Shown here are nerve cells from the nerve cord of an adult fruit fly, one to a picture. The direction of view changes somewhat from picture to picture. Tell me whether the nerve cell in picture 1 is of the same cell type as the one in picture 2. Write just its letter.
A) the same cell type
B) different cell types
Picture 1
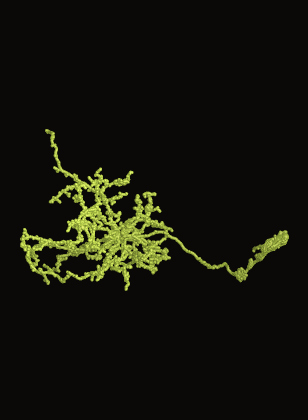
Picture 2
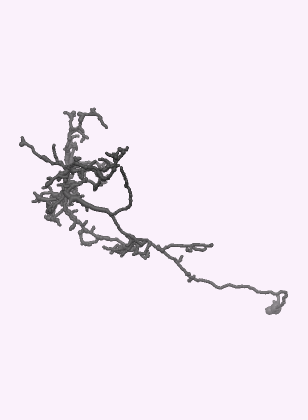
B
